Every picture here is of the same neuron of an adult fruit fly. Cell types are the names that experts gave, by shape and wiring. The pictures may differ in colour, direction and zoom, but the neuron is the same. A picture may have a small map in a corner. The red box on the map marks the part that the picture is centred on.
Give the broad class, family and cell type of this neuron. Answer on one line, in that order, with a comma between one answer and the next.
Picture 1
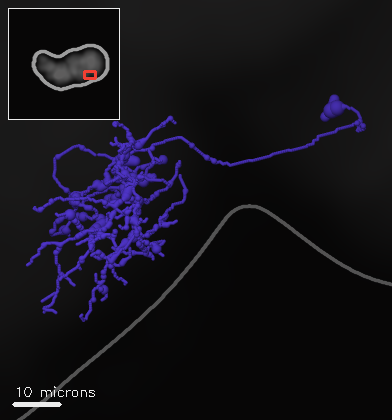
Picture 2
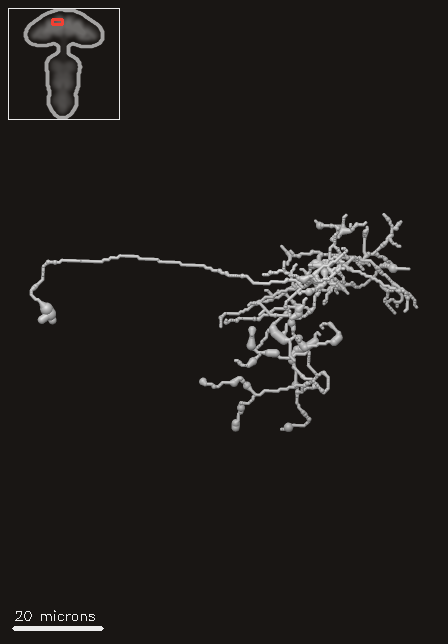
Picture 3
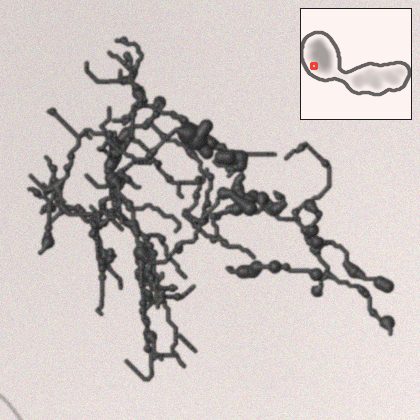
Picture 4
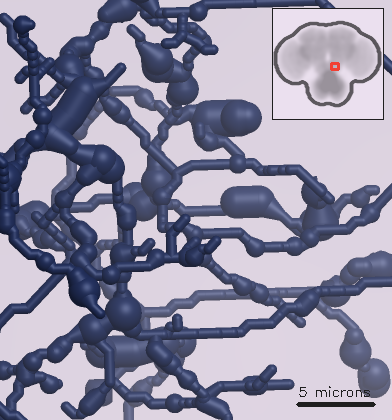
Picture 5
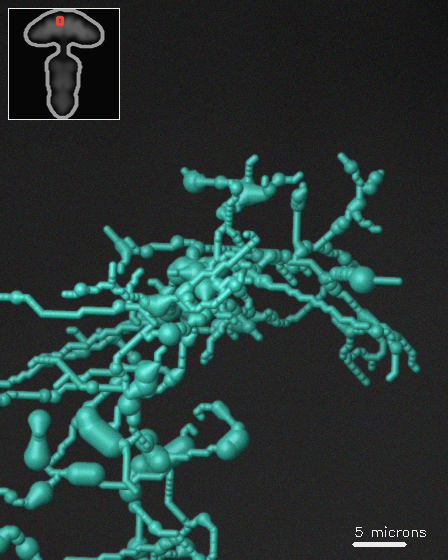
central-brain intrinsic neuron, hemilineage TRdl_b, GNG387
